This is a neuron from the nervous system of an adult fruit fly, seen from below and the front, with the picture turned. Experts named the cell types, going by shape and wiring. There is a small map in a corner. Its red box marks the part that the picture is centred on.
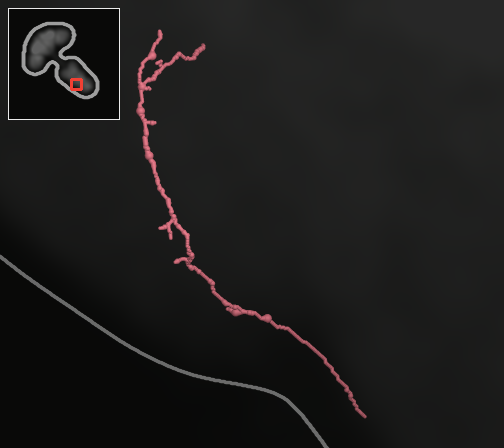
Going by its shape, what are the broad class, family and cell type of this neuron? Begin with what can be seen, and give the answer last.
It lies in the nerve cord. No cell body is drawn. There are a dozen or fewer branch ends. It is a sensory neuron entering the nerve cord. Its family is called class mechanosensory tactile. The cell type is SNta31.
